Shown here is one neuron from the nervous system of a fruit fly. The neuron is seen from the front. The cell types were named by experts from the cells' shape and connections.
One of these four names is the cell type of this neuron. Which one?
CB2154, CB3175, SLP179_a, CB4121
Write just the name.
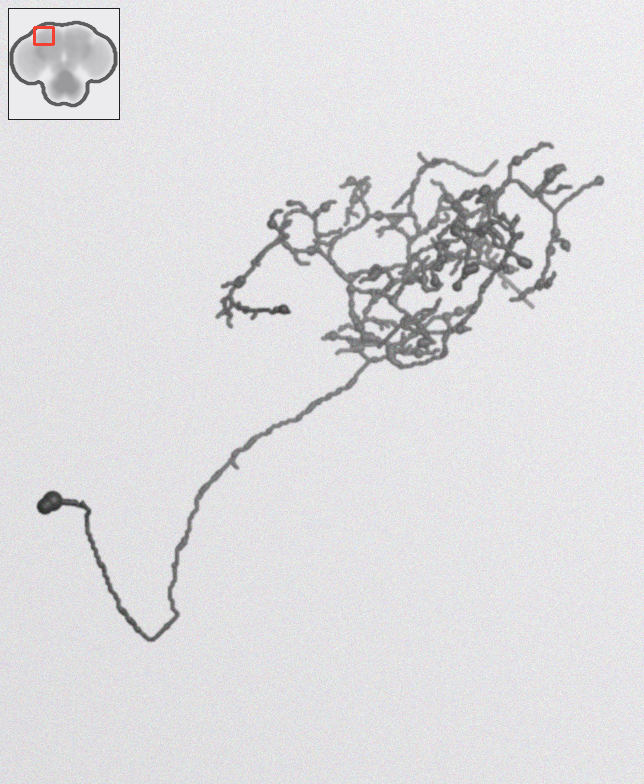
CB3175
